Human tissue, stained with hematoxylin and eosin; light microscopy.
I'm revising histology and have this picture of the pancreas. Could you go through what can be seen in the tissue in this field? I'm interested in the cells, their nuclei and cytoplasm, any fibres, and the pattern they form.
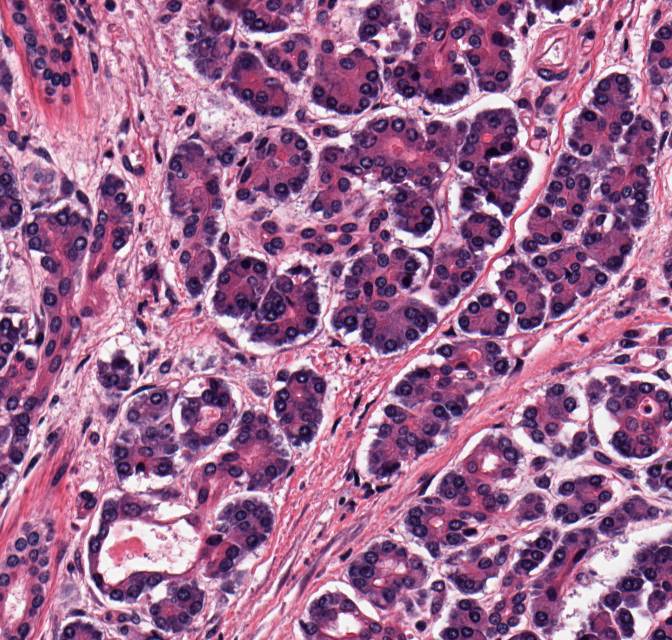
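Epithelial cells are packed across the whole field, forming rounded nests and small acinar clusters. Their nuclei look round and fairly uniform, and many of them carry a small nucleolus. I'd call the cytoplasm moderate to abundant, granular and pink-purple. Checking for fat cells, I find none anywhere in the field.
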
